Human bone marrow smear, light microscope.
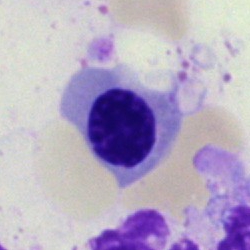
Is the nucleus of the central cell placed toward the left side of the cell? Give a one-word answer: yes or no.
No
